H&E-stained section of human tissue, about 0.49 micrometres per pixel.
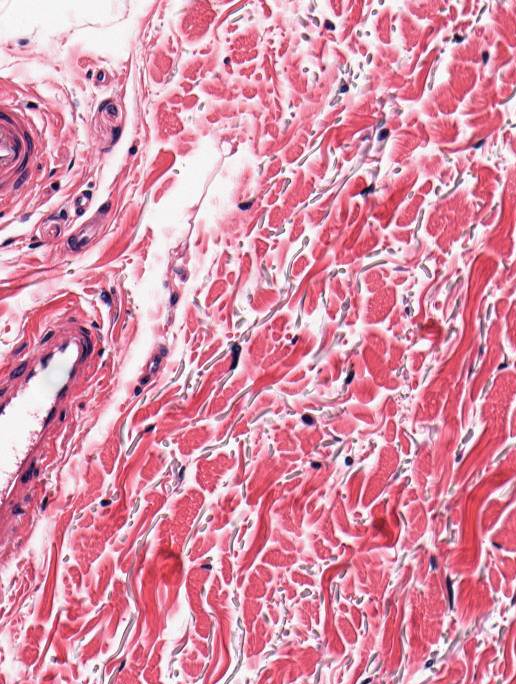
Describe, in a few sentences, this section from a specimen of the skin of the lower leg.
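Between the bundles, nuclei are sparse, small and dark, and mostly elongated. At the top left corner a vessel is sectioned; its wall is thick and concentrically layered. No epithelium is present anywhere in the field, and no fat cells are seen.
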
